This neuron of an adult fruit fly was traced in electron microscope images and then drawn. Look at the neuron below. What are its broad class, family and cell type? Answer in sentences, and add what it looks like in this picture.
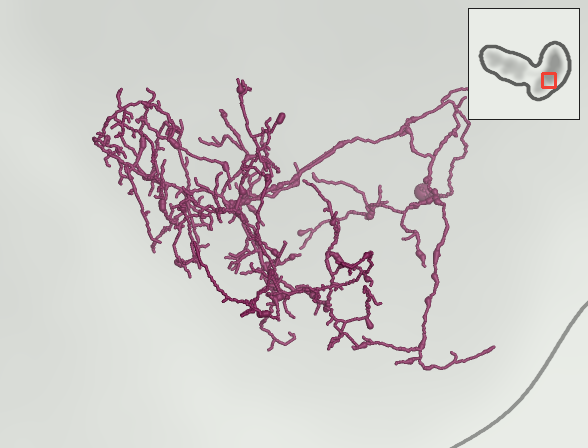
This is a central-brain intrinsic neuron. Its family is hemilineage VLPl&d1_dorsal. It is of cell type AVLP230. It lies in the brain. As drawn here it is wider than it is tall.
